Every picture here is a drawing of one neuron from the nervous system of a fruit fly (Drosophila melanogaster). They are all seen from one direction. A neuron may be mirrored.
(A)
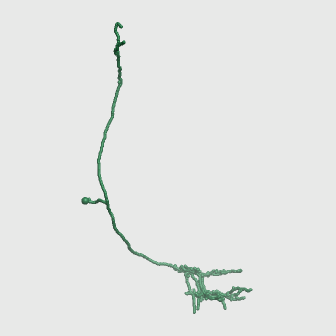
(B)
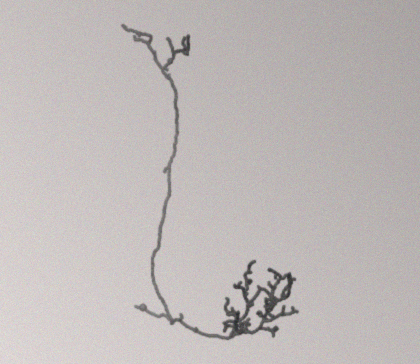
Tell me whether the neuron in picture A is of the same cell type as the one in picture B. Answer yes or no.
no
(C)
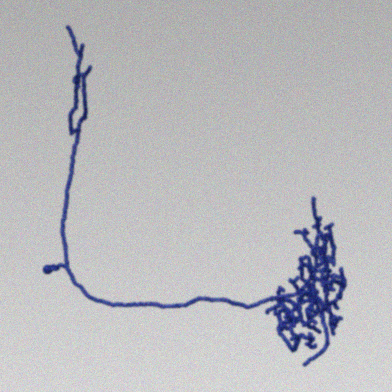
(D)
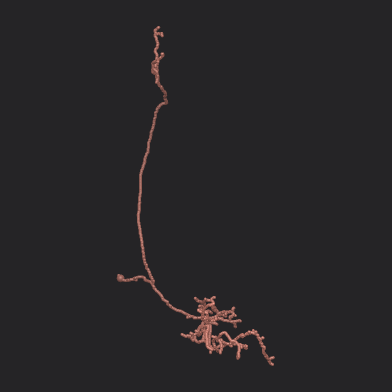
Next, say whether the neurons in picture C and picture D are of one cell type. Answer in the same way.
yes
